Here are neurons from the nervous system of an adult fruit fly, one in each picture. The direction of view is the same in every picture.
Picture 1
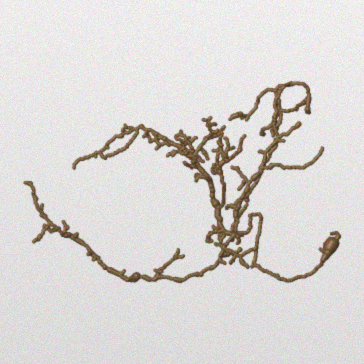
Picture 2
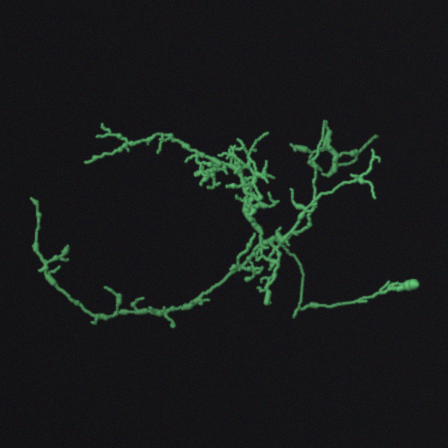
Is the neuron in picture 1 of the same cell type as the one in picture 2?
yes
